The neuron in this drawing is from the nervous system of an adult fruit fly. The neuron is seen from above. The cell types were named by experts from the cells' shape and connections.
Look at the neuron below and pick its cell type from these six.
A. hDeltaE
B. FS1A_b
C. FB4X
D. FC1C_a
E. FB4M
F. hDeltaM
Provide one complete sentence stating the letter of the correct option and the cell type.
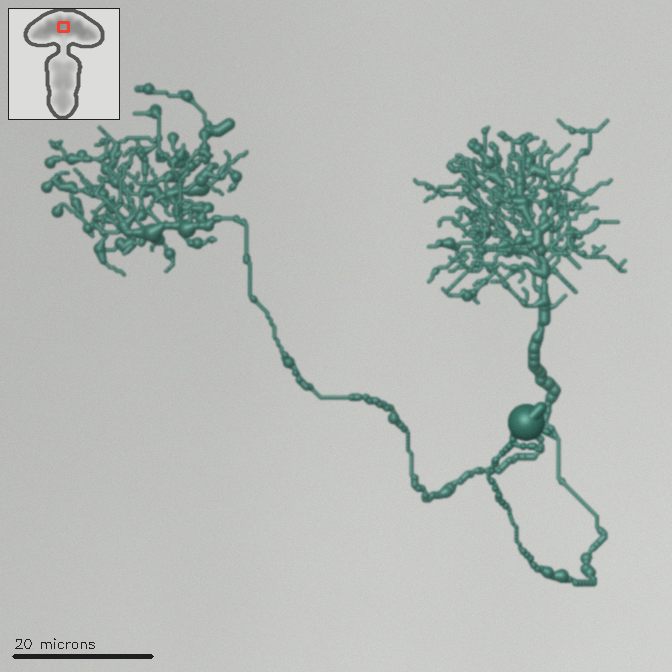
The neuron belongs to the cell type hDeltaE, given as option A.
